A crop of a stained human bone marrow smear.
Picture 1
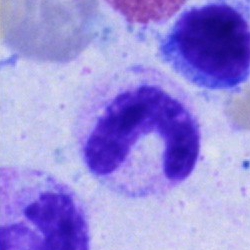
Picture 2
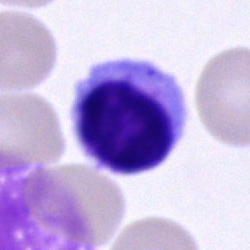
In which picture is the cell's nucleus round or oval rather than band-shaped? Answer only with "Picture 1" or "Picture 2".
Picture 2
